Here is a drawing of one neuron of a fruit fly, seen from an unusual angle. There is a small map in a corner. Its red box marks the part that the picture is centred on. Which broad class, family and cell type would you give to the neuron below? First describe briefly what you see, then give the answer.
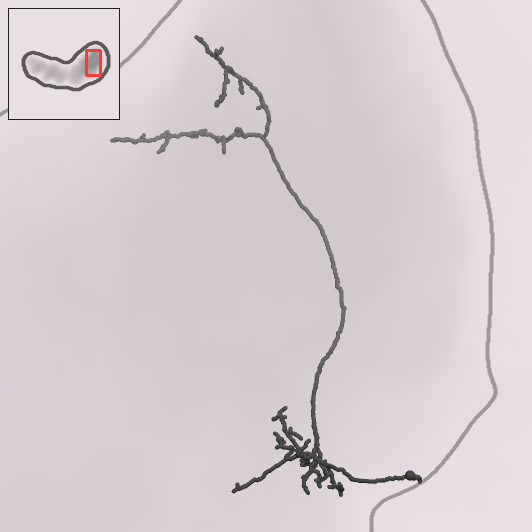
The cell body is at the lower right of the picture. In this view it is taller than it is wide. Its broad class is central-brain intrinsic neuron. Its family is hemilineage FLAa2. Its cell type is SMP735.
